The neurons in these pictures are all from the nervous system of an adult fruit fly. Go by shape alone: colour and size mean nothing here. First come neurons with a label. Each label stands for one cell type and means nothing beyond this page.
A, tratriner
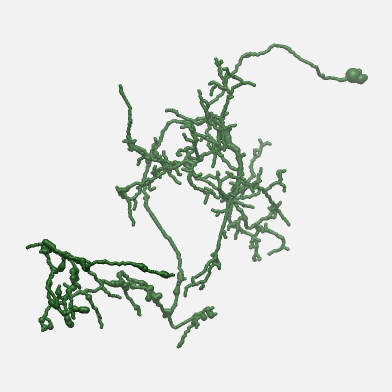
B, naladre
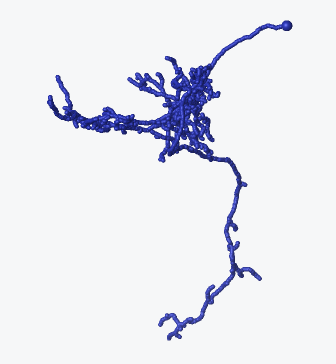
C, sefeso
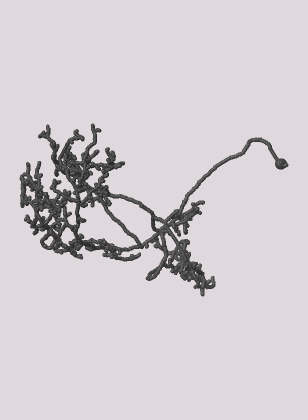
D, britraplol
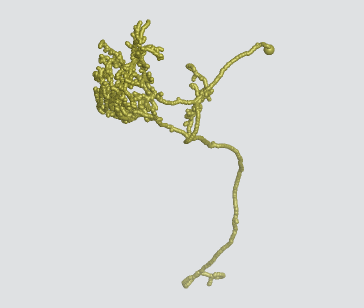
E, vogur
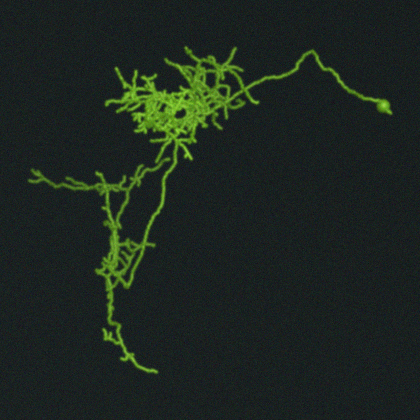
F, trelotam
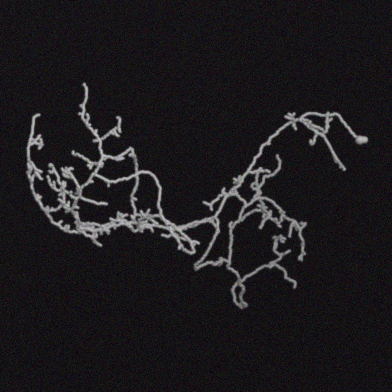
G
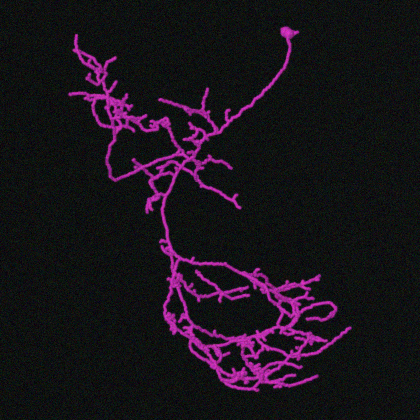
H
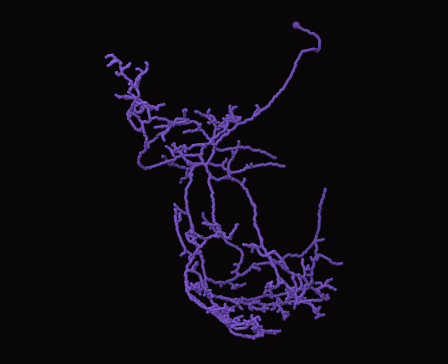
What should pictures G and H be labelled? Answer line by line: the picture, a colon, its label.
G: sefeso
H: sefeso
